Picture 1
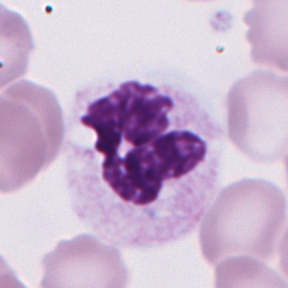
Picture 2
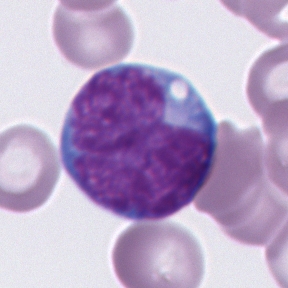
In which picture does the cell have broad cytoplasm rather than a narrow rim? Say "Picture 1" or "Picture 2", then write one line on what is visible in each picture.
Picture 1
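Picture 1: The cytoplasm is abundant and pale pinkish-lilac.
Picture 2: The nucleus fills most of the cell.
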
